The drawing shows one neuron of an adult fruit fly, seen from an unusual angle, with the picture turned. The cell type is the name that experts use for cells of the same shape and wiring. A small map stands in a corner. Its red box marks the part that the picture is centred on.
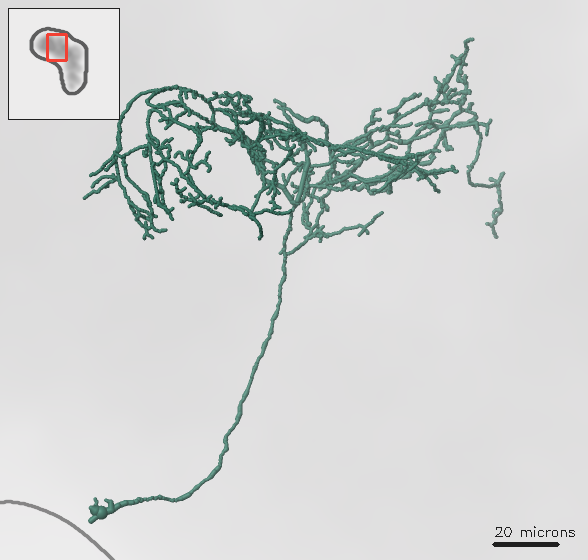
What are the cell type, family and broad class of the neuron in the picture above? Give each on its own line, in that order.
DNp52
DNp
descending neuron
